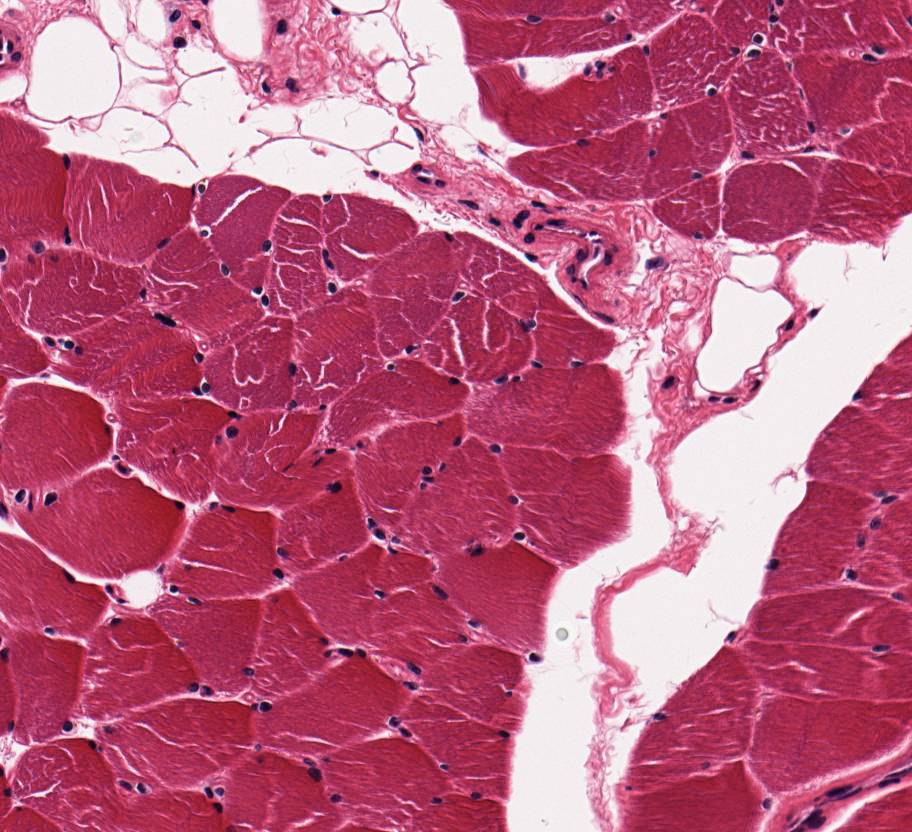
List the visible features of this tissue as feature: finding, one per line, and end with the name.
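Fibre outline: polygonal, closely packed
Nuclei: small, dark, at fibre edges, not central
Fat: thin-walled, empty rounded spaces, upper left corner
Artefact: thin white sectioning cracks across many fibres, left bundle
Tissue: skeletal muscle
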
